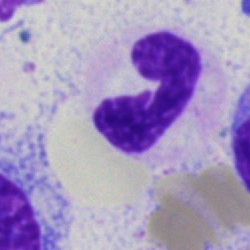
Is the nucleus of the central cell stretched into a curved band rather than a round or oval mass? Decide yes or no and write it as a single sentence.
Yes, this cell's nucleus is a curved band and is not split into lobes.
